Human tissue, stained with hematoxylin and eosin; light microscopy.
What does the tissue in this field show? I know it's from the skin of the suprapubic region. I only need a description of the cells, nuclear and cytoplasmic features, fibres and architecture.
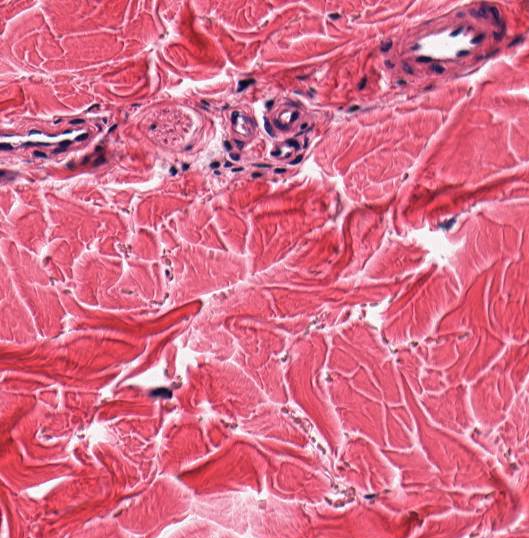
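Along the top of the field runs a strip of connective tissue holding several small thick-walled vessels. Narrow white clefts, a shrinkage artefact, separate many of the fibres throughout. No fat cells are present anywhere in the field.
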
